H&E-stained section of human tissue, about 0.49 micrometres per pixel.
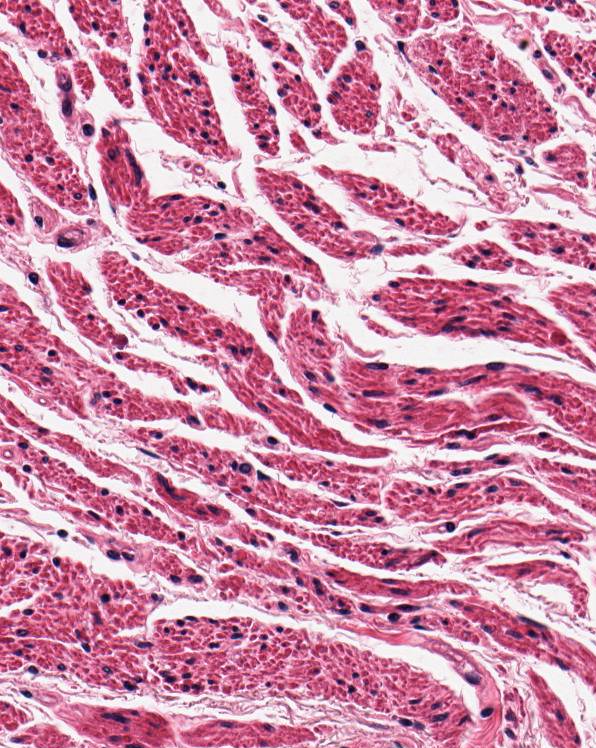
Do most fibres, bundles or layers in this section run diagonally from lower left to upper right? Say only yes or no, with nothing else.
No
